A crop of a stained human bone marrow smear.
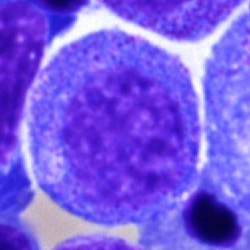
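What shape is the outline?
Roughly round, with a smooth border.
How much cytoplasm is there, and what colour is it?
A moderate rim of blue cytoplasm surrounds the nucleus on all sides.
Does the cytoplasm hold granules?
Yes, fine purplish-red ones, scattered throughout.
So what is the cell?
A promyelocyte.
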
